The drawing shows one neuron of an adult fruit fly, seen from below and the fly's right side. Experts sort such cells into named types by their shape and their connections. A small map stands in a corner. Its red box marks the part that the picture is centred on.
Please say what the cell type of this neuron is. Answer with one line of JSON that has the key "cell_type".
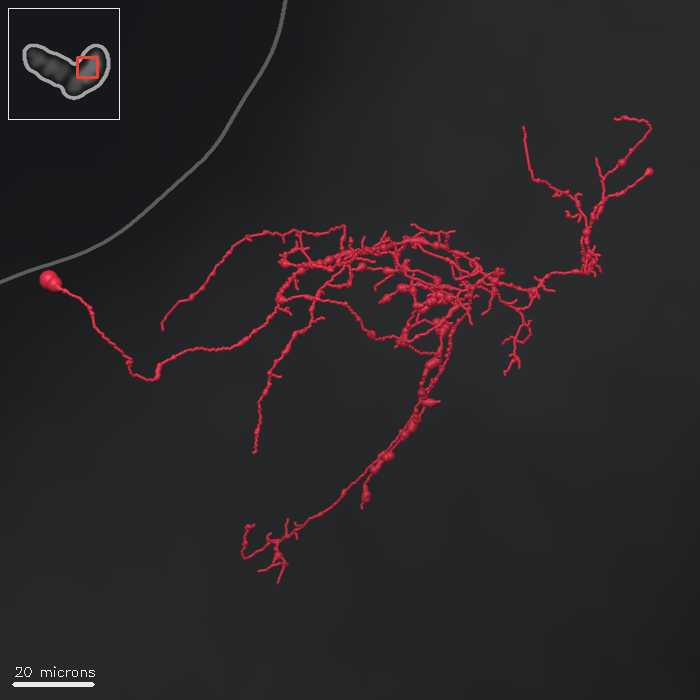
{"cell_type": "SMP406_a"}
